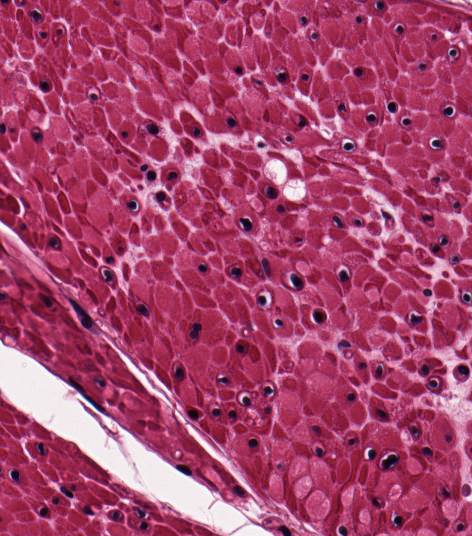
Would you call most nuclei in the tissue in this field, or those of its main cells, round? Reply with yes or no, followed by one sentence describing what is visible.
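Yes. Each fibre profile that shows a nucleus has a single round dark nucleus placed centrally.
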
